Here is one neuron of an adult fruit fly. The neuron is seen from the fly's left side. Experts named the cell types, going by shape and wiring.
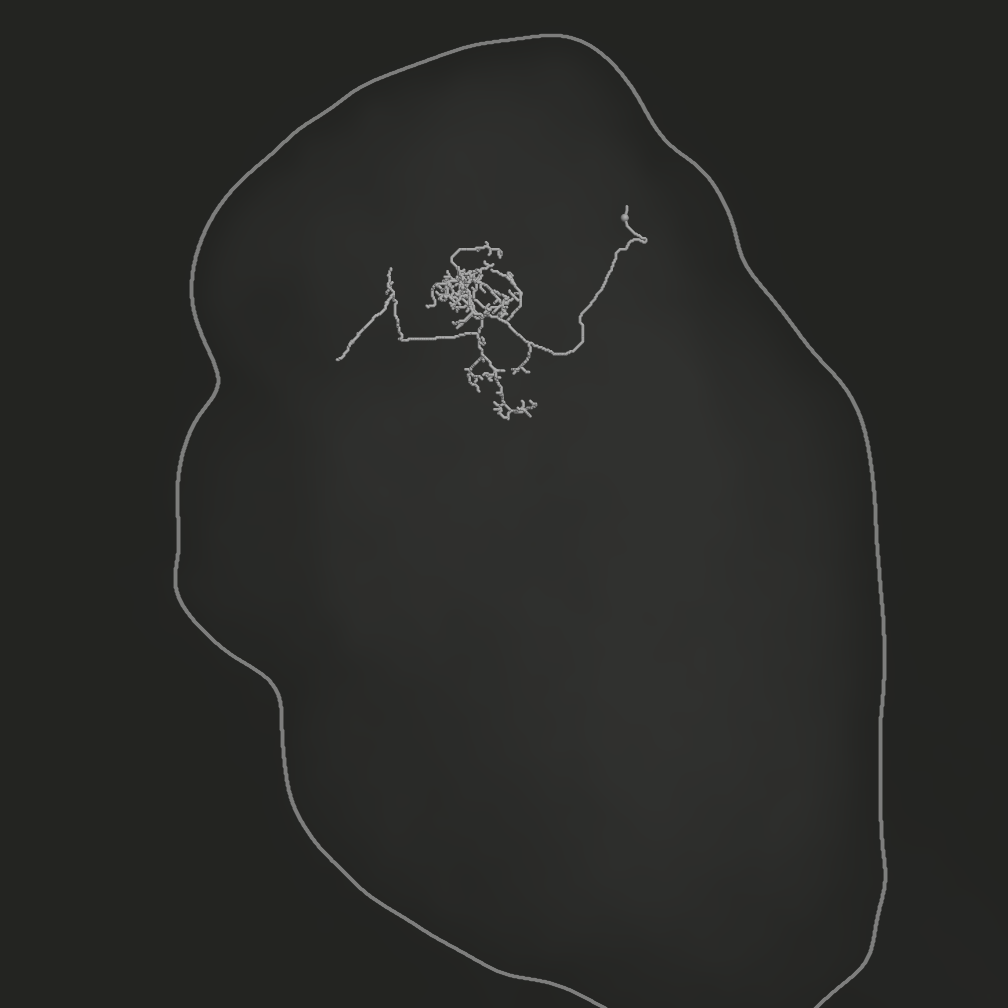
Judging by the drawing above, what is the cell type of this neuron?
FC2C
